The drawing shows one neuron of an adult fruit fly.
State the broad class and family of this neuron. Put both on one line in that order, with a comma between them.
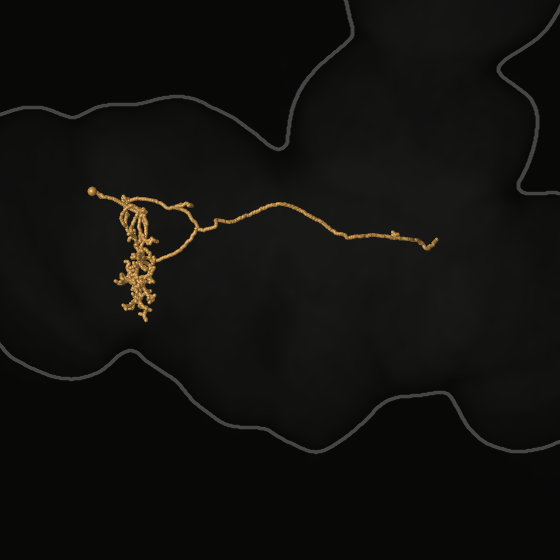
central-brain intrinsic neuron, hemilineage LHl2_ventral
